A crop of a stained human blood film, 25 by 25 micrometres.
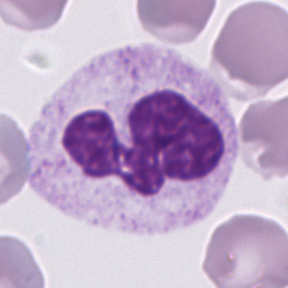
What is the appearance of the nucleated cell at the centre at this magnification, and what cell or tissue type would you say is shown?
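You've got a smoothly round outline and dense, dark purple chromatin. There's plenty of pale pinkish-lilac cytoplasm, and the granules don't hide the outline of the nucleus. That's a segmented neutrophil.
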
